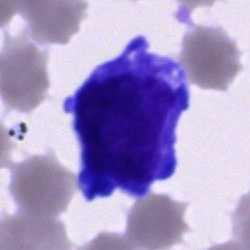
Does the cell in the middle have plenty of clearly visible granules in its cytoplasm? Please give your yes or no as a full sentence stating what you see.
No, its cytoplasm lacks visible granules entirely.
